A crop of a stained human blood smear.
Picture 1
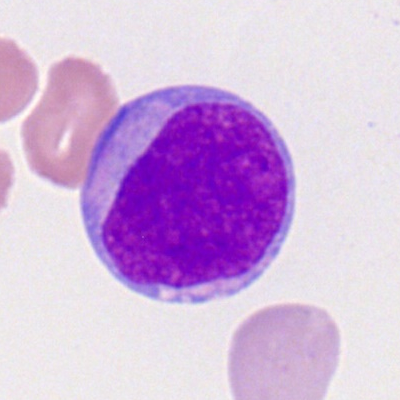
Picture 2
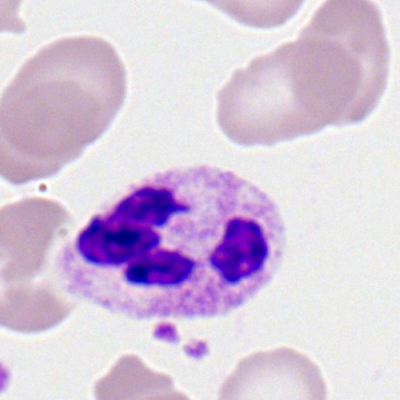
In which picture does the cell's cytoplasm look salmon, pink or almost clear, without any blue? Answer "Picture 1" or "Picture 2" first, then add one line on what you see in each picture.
Picture 2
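What picture 1 shows: The cytoplasm is blue.
What picture 2 shows: The cytoplasm is plentiful and pale pink.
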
